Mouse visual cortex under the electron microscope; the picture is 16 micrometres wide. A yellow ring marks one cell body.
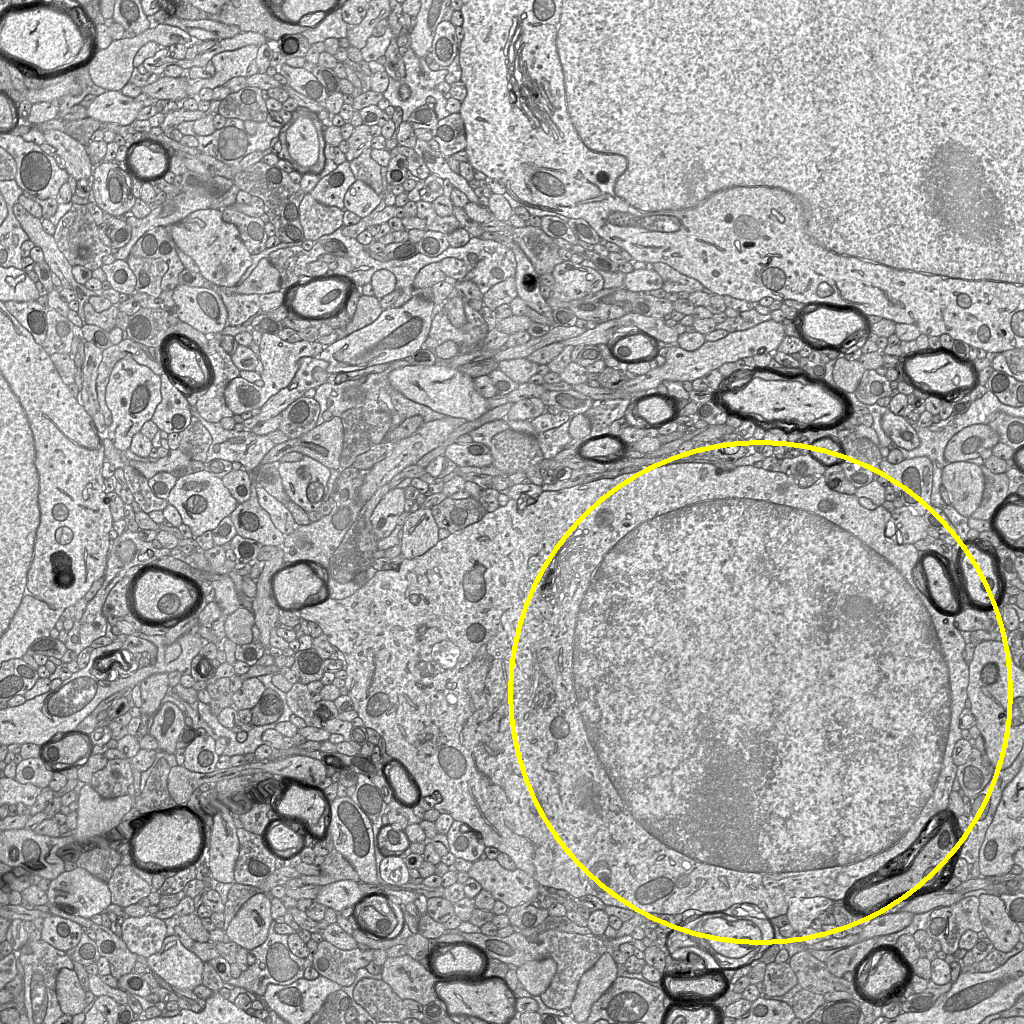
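Oligodendrocyte (marked cell). Its nearly circular nucleus shows whole within the ring, its envelope running smoothly without folds or indentations. Only a few small mitochondria are scattered in the cytoplasm. A myelinated axon lies against the body at lower right.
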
